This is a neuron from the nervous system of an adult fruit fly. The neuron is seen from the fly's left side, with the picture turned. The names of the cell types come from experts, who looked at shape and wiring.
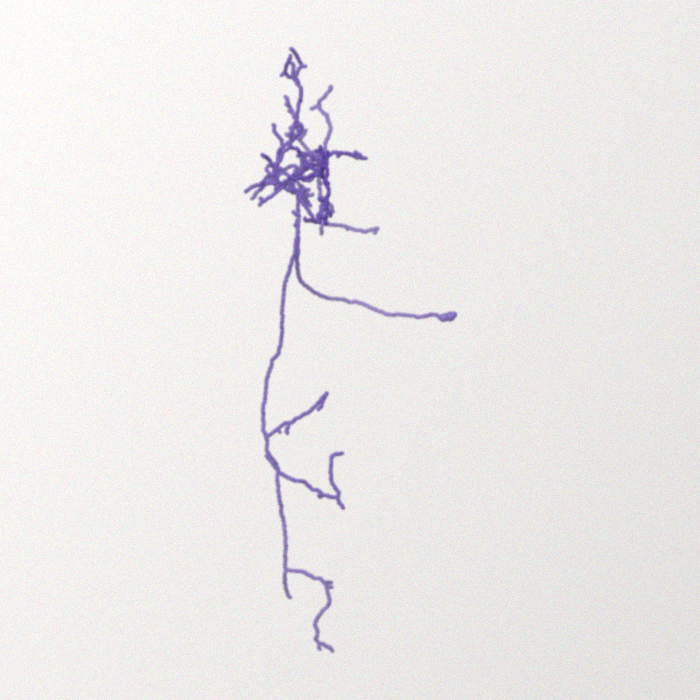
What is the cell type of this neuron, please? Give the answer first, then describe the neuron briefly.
It is of cell type IN11A027_a. This is a nerve-cord intrinsic neuron. In this view it is more than twice as tall as it is wide.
